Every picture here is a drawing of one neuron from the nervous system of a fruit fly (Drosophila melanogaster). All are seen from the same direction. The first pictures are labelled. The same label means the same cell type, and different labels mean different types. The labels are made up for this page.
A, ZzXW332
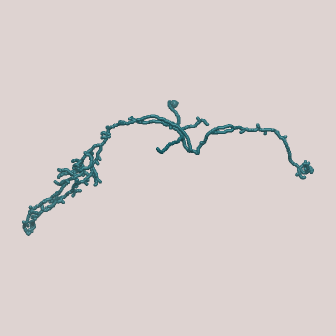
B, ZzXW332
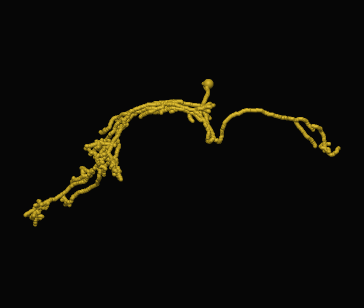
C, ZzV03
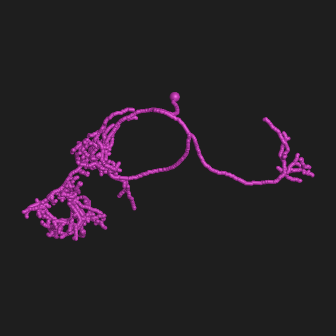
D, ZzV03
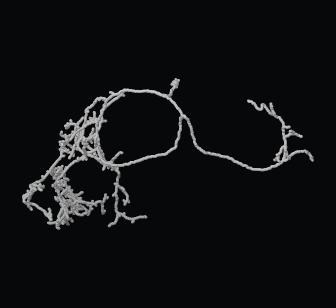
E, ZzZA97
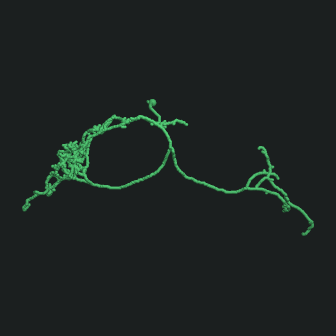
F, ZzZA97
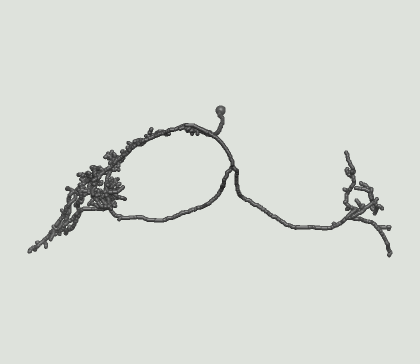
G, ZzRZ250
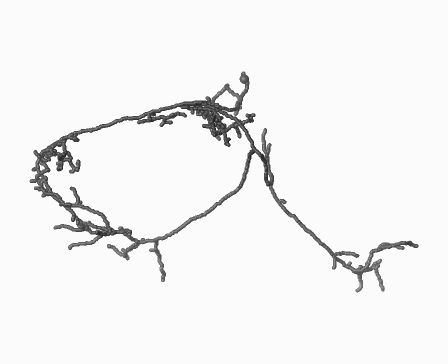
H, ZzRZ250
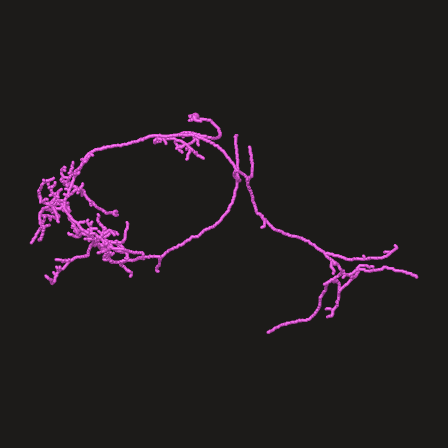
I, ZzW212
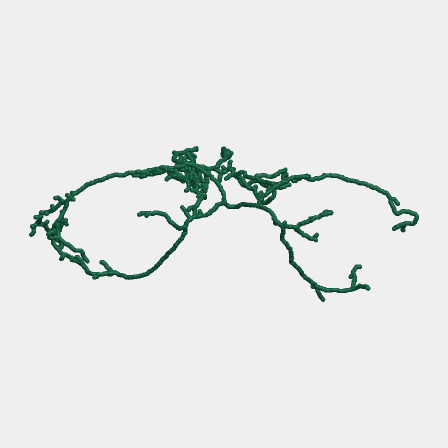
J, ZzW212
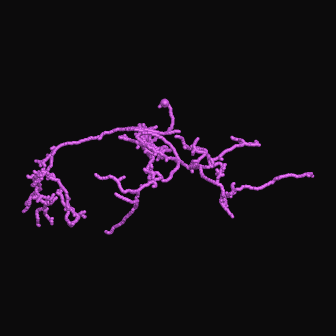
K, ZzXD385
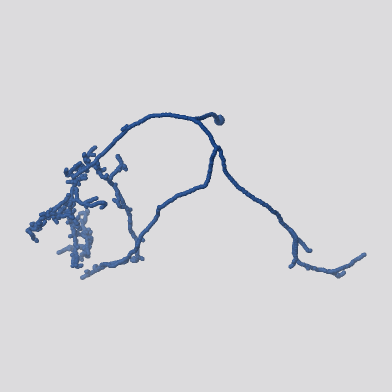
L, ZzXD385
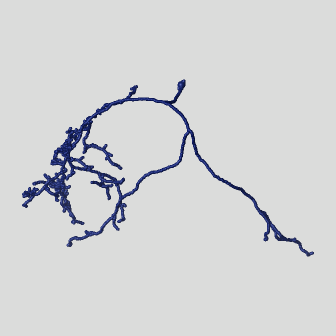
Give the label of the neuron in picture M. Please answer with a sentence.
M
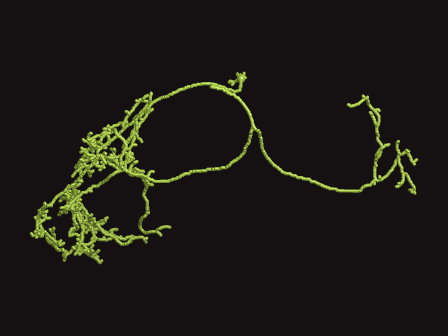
It belongs to ZzV03.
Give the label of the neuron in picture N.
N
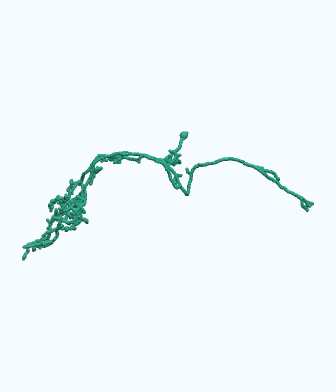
It belongs to ZzXW332.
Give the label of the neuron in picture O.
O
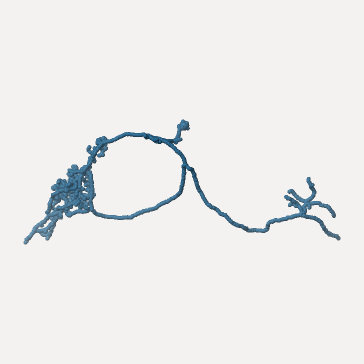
It belongs to ZzZA97.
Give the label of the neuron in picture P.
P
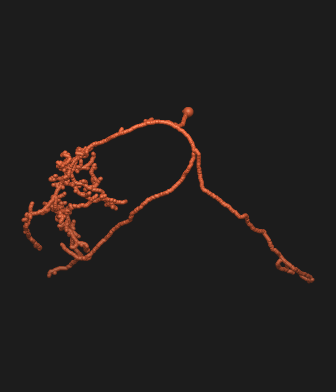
It belongs to ZzXD385.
